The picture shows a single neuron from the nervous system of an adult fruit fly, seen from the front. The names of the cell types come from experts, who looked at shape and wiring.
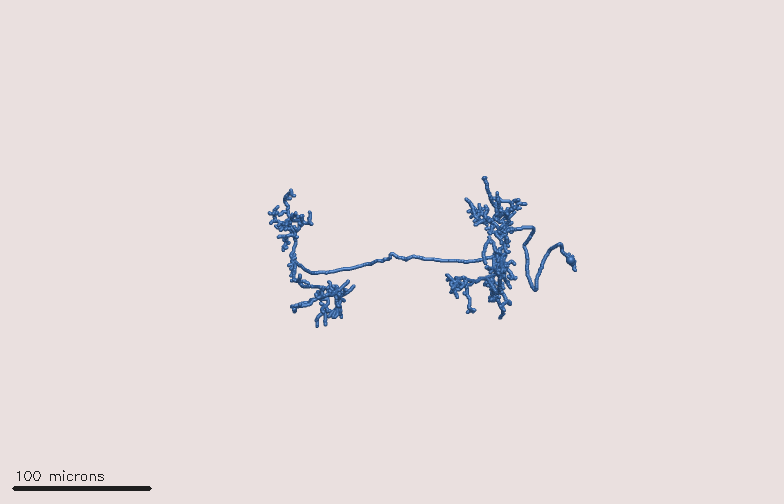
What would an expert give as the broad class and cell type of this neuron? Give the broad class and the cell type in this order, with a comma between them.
central-brain intrinsic neuron, PS173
